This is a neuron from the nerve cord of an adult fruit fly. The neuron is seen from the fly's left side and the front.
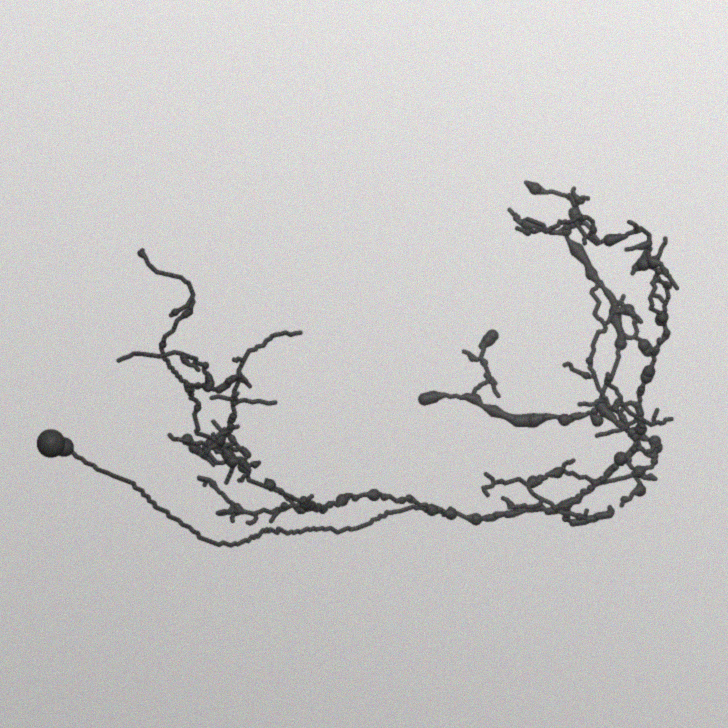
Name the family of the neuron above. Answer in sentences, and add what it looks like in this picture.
The family is hemilineage 13A. Its broad class is nerve-cord intrinsic neuron. Dozens of branch ends can be seen. As drawn here it is wider than it is tall.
